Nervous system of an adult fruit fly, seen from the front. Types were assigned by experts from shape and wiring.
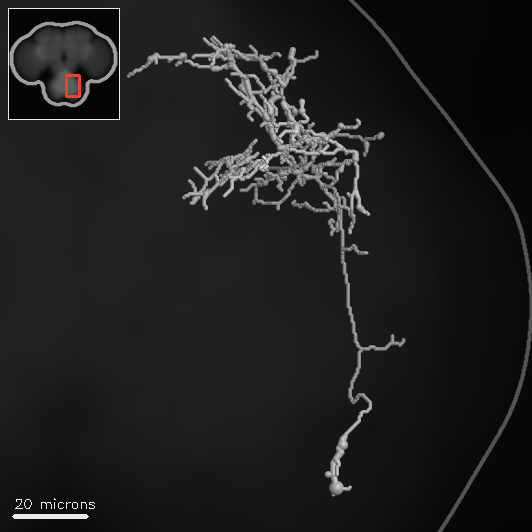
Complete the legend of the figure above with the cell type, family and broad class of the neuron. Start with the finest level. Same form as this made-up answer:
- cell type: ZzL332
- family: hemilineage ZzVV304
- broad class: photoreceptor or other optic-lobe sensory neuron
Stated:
- cell type: IN16B062
- family: hemilineage 16B
- broad class: nerve-cord intrinsic neuron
